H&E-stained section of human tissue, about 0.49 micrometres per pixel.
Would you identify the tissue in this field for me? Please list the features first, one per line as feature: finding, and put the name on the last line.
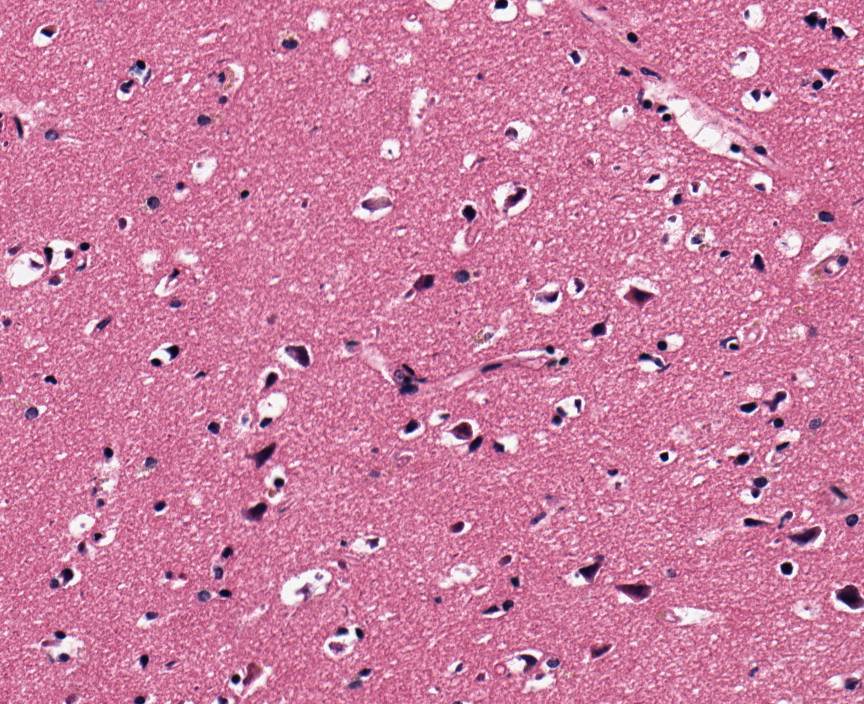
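Arrangement: single cells, fairly evenly scattered; no glands, layers or other units
Background: dense, finely granular pink neuropil, without collagen bundles
Neurons: the larger cells, dark, shrunken and angular; see lower right
Glia: many small, round, dark nuclei everywhere, scant cytoplasm visible
Name: cerebral cortex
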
